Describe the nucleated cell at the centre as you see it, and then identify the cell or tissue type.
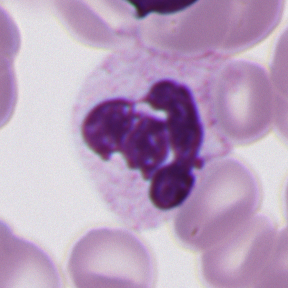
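The nucleus is divided into several lobes, and the cell outline is roughly round. Fine pink-lilac granules lie in the cytoplasm, which shows no vacuoles. It is a segmented neutrophil.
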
